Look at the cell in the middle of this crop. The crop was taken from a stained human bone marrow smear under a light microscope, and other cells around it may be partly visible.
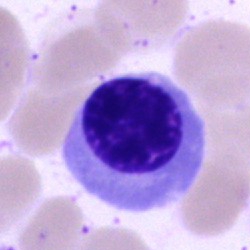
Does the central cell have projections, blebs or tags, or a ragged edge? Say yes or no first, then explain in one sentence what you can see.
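No. The cell has a smooth, rounded outline.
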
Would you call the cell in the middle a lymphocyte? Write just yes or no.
no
